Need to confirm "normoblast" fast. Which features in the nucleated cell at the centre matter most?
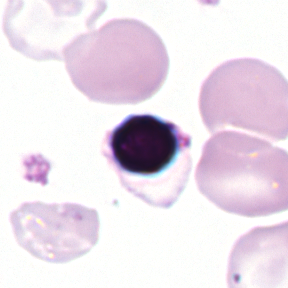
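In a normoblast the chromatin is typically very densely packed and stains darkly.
In this cell the chromatin is uniformly dark and condensed, which goes with that.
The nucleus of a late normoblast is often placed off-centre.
Here the nucleus sits off-centre, with most of the cytoplasm lying below it, which also agrees.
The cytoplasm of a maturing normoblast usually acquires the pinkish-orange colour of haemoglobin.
This cytoplasm is pale greyish-pink instead, so on colour it does not match. The cell outline is irregular and angular along its lower edge.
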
